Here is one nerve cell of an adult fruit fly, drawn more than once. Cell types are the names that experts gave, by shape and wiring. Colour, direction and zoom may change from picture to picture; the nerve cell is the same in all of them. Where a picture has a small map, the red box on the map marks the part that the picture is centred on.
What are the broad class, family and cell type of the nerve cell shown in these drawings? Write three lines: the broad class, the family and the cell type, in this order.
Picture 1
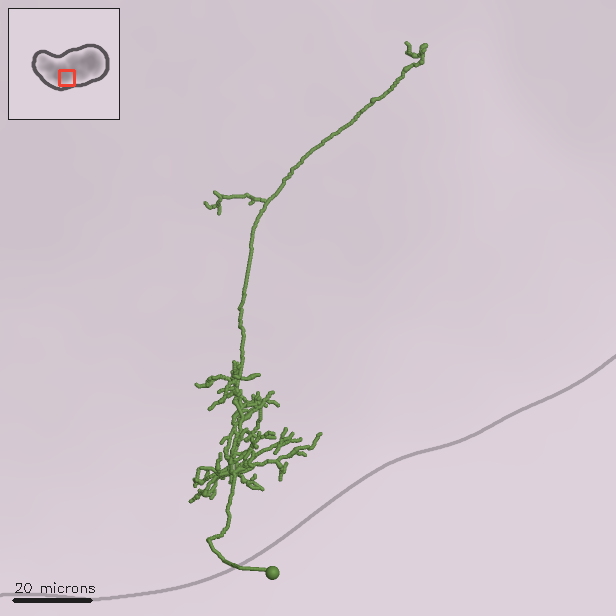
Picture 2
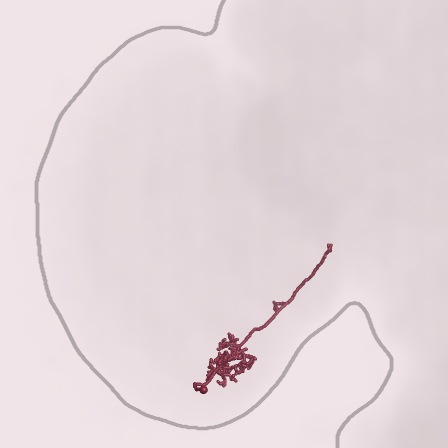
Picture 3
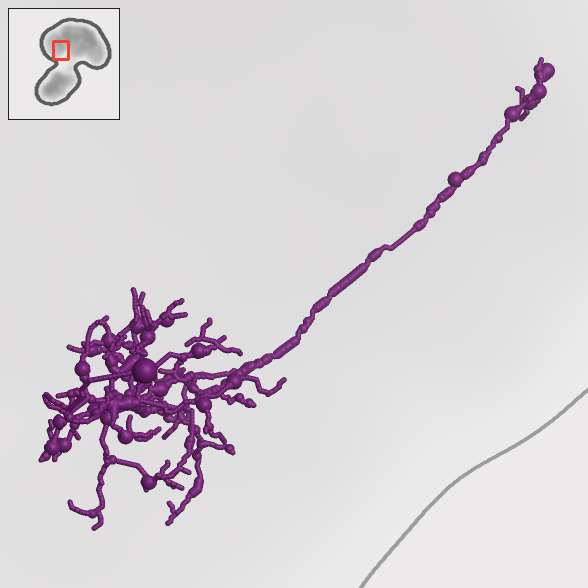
optic-lobe intrinsic neuron
TmY
TmY10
